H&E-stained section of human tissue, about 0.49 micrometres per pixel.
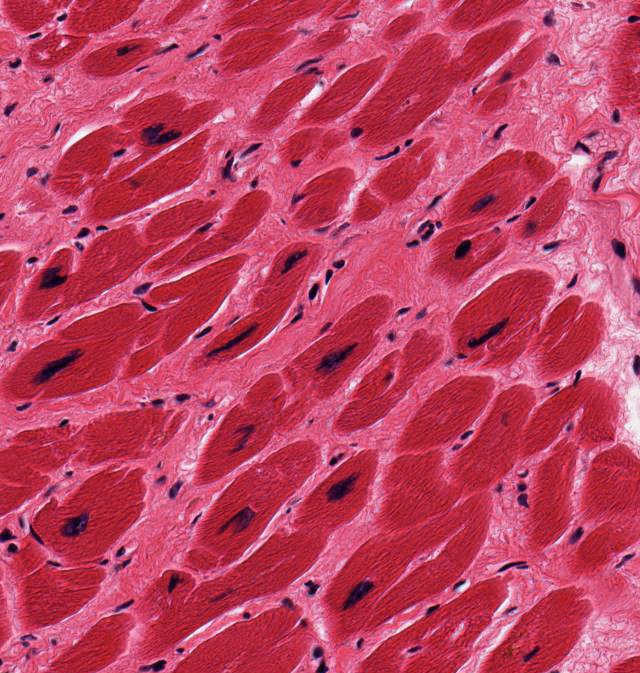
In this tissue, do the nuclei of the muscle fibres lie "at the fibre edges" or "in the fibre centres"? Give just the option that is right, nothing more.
In the fibre centres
